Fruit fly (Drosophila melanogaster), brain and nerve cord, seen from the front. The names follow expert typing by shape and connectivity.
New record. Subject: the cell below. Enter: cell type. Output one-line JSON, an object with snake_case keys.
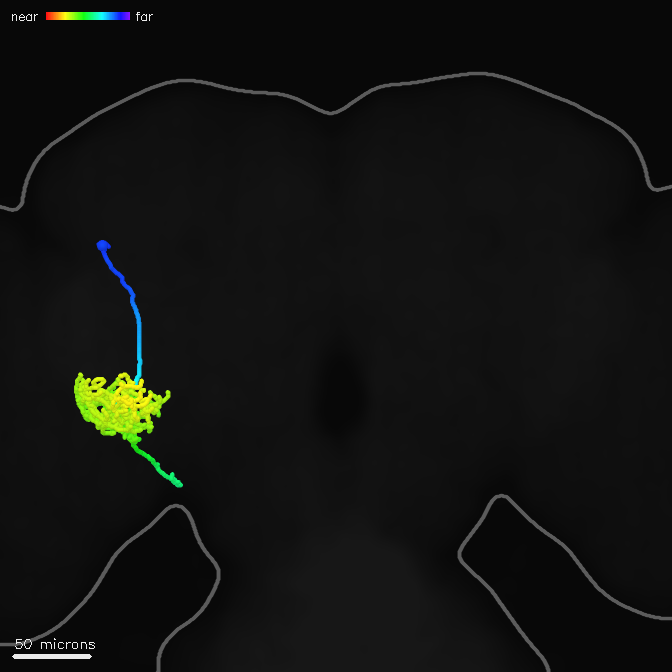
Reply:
{"cell_type": "AVLP548_e"}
